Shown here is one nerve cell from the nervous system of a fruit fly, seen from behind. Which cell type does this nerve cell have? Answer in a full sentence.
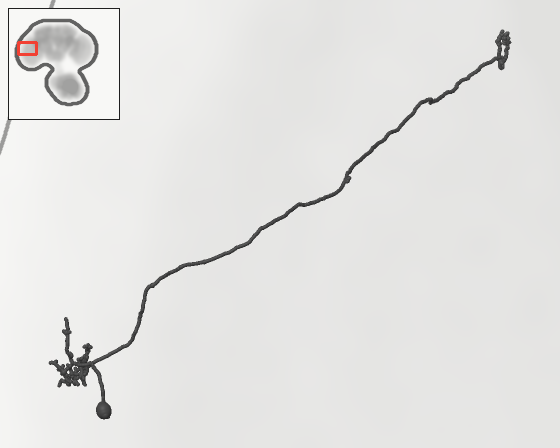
The cell type is Tm20.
